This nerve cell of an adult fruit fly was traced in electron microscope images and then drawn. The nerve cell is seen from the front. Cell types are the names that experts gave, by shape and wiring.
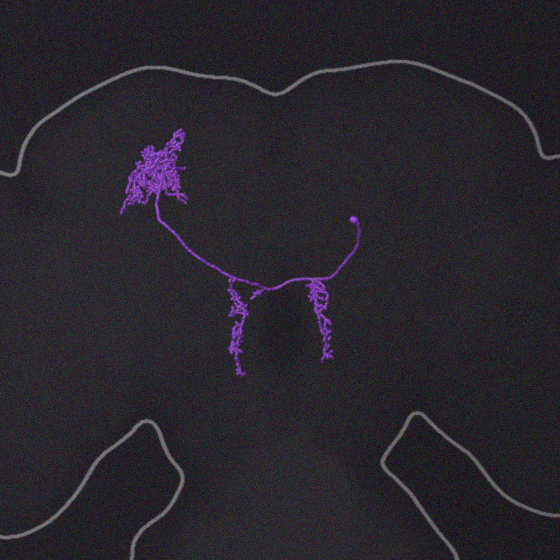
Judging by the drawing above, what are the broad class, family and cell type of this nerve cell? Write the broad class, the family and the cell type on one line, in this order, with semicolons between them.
central-brain intrinsic neuron; hemilineage CREa1_ventral; mAL_m8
